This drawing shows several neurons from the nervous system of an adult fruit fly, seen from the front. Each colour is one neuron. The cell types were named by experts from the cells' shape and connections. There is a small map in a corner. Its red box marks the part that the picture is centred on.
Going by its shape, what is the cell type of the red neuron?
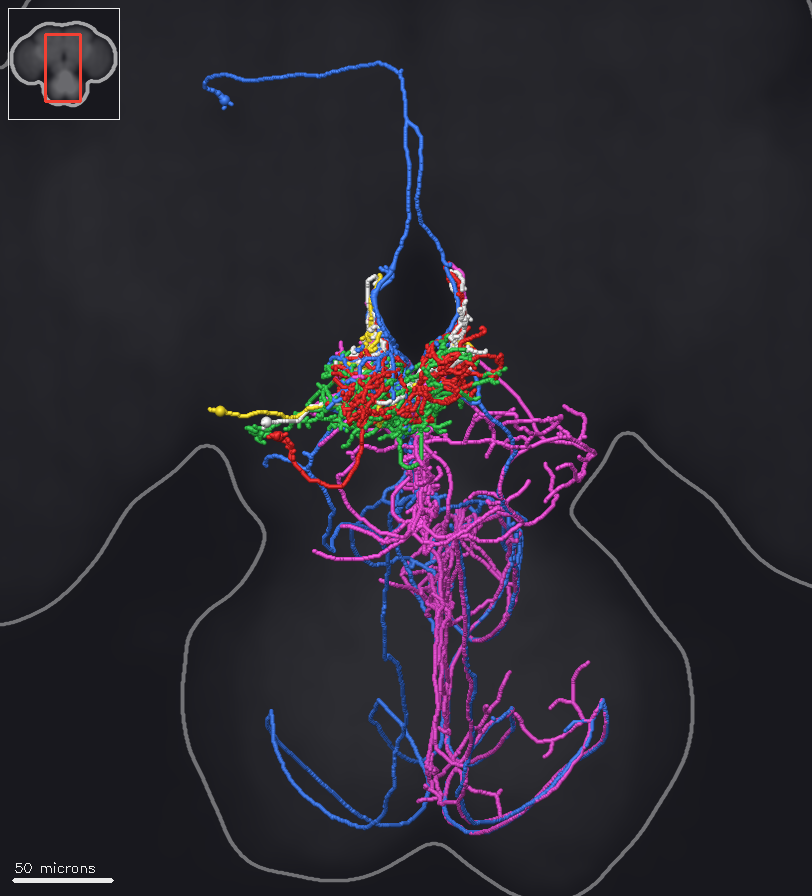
GNG051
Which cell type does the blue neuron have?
DNp58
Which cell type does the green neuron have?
GNG045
